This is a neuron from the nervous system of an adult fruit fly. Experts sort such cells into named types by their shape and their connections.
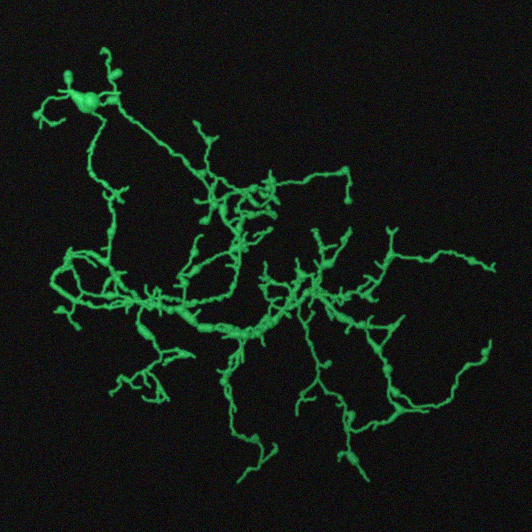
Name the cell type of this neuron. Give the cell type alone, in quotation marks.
"GNG558"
